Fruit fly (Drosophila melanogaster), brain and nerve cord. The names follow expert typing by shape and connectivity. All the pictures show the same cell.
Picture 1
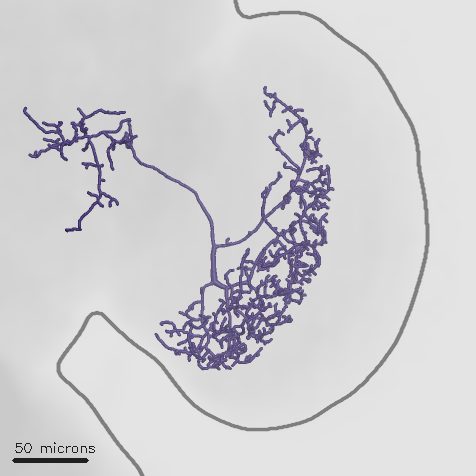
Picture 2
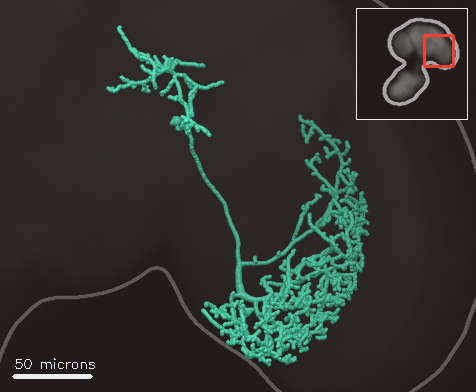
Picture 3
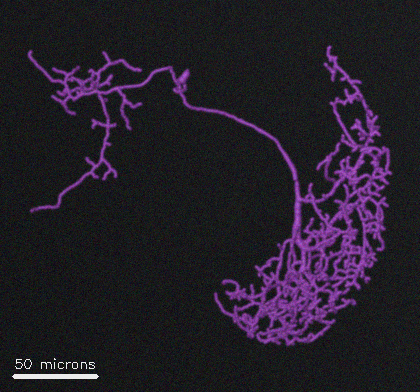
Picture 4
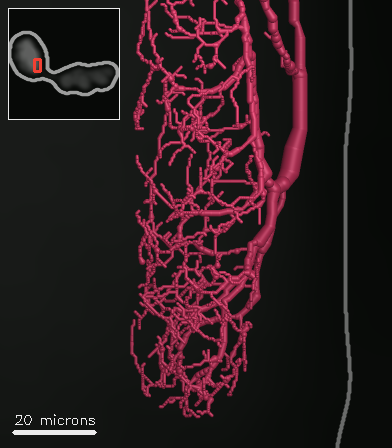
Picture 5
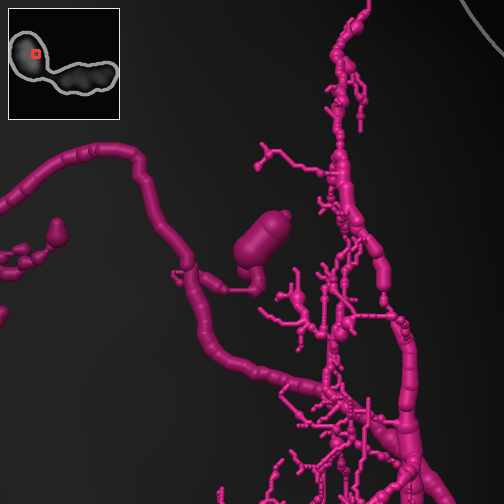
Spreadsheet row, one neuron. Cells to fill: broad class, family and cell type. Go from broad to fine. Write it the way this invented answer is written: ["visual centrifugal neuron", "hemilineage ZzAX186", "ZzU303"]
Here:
["visual projection neuron", "LPT", "LPT52"]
